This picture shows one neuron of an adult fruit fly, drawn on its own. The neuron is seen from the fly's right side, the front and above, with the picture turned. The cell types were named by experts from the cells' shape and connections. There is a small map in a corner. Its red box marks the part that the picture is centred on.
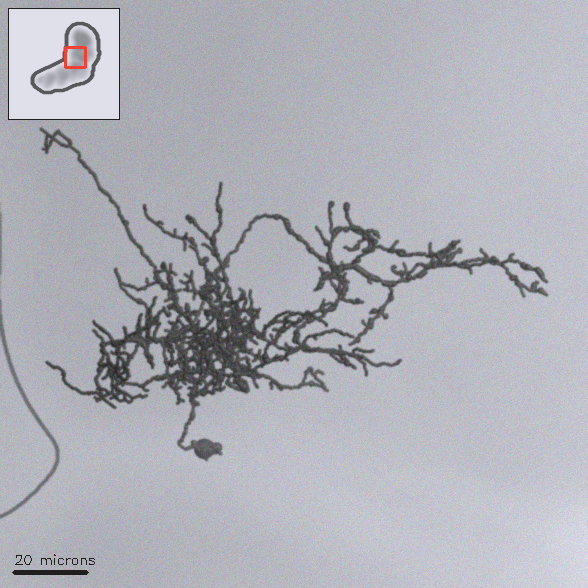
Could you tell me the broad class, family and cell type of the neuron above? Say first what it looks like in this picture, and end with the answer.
From left to right in the picture it spans about 140 microns. More than a hundred branch ends can be seen. This is a central-brain intrinsic neuron. The family is LHPV. The cell type is LHPV2g1.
